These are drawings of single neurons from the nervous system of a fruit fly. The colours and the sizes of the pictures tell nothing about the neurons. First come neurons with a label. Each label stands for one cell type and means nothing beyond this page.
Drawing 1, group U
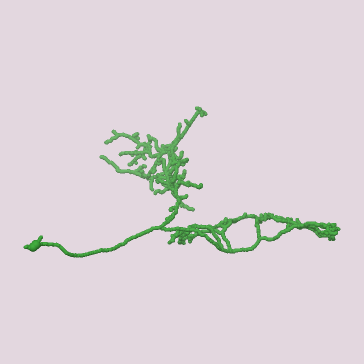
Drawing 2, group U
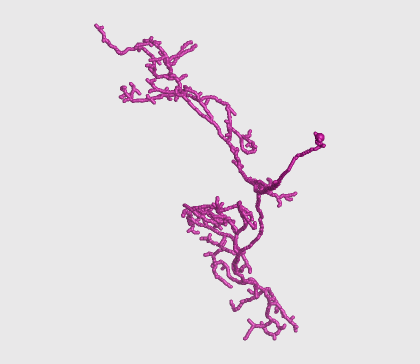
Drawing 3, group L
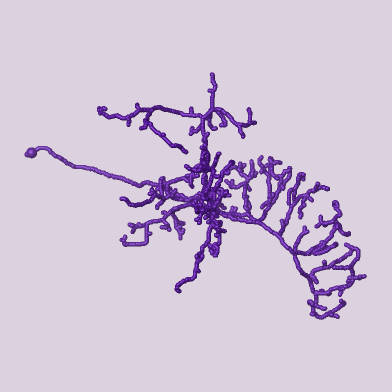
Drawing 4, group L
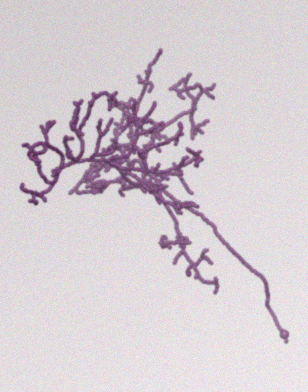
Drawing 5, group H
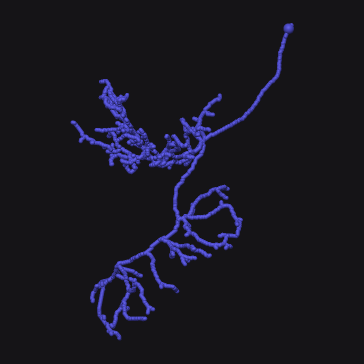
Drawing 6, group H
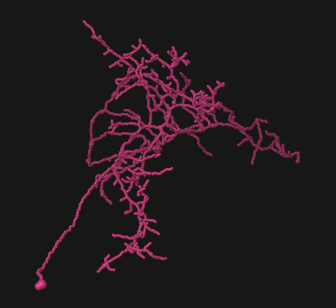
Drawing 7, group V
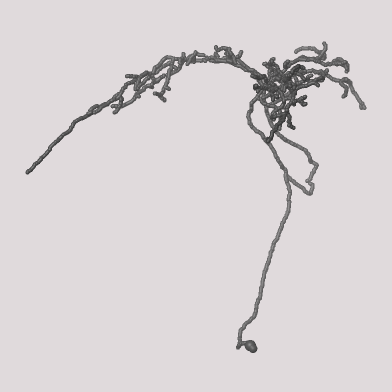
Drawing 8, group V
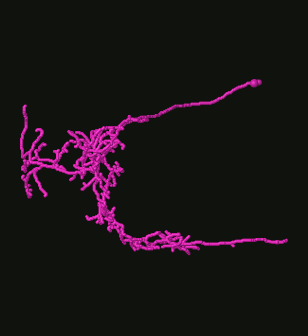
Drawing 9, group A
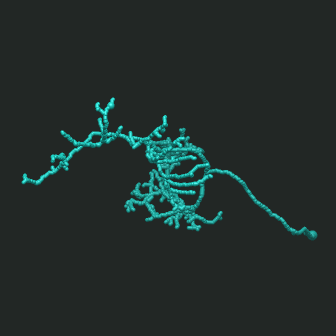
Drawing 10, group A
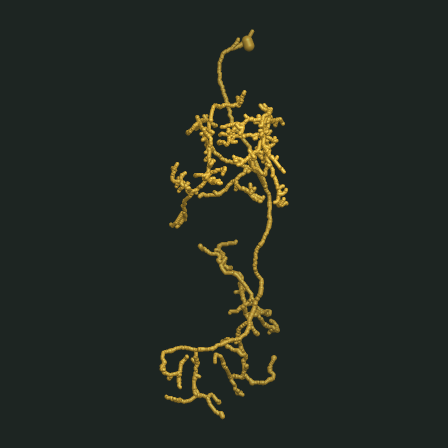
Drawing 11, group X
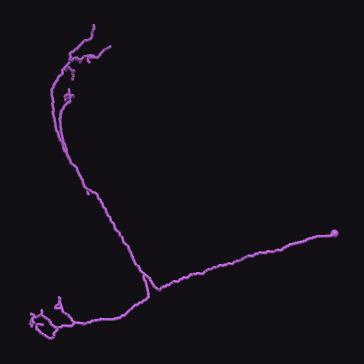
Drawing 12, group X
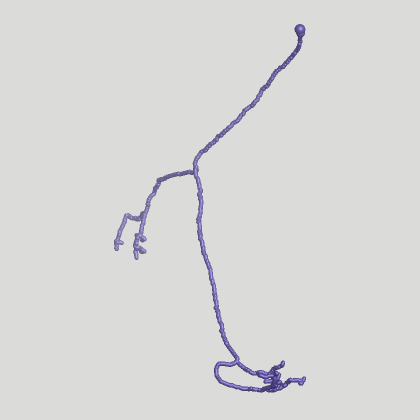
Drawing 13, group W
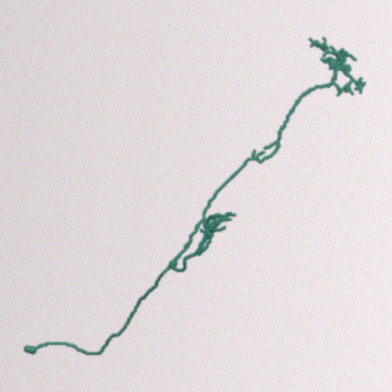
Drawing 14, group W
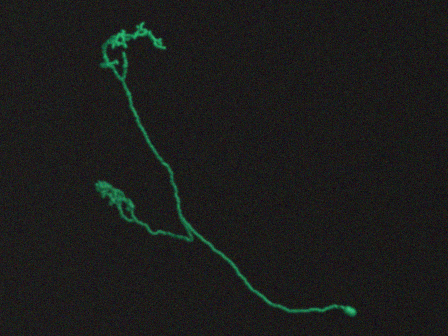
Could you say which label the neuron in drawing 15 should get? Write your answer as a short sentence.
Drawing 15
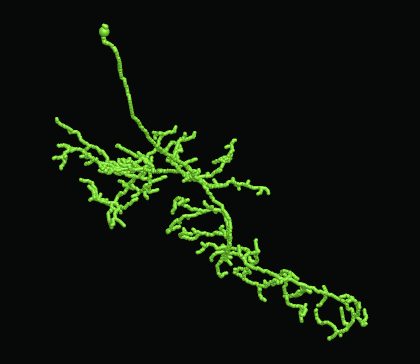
It belongs to group U.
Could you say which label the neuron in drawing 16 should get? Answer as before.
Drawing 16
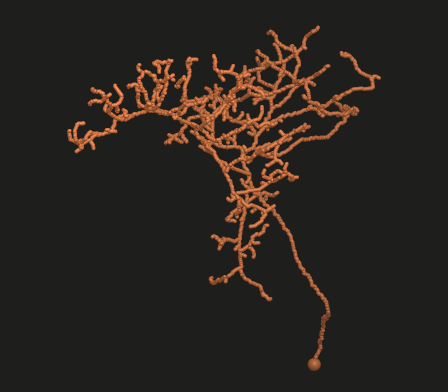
It belongs to group L.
